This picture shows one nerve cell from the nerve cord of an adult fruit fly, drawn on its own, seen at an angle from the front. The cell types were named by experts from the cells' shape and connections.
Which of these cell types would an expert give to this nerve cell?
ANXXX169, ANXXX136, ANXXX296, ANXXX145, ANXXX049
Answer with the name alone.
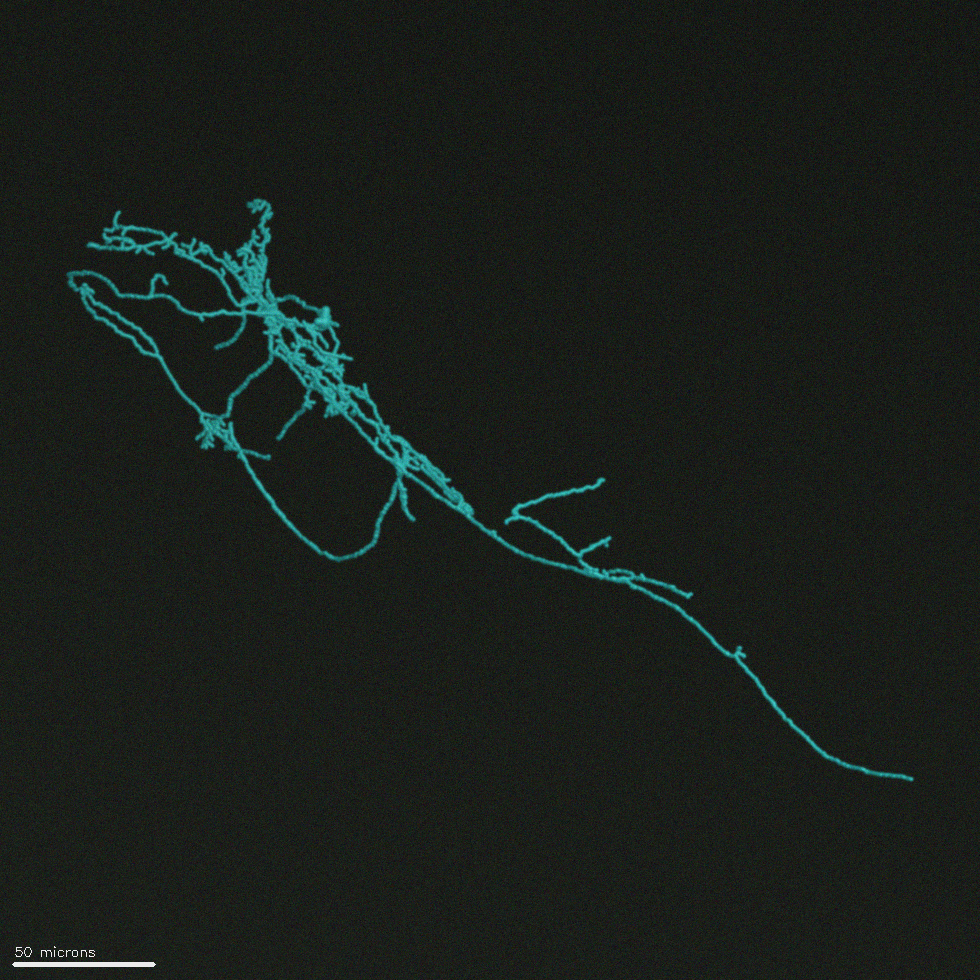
ANXXX136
